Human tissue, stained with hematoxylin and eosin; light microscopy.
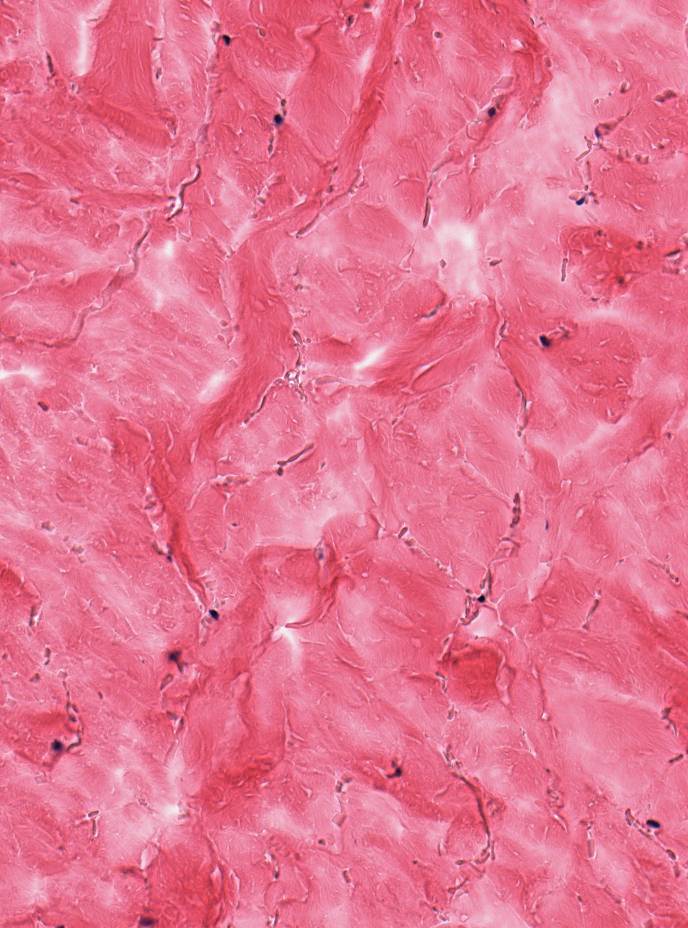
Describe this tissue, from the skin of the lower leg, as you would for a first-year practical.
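Broad, closely packed bundles of eosinophilic fibres occupy the entire field. These bundles run in many different directions and interweave with one another. Nuclei are few; they are small, dark and elongated. They lie in the narrow spaces between the fibre bundles, not within the bundles themselves.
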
